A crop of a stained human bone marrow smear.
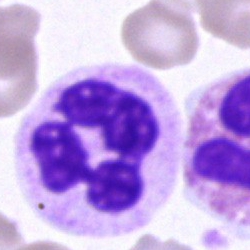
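Segmented neutrophil at the centre of the field. Checking the outline first, it is round and smooth. Next, the chromatin is dark purple and coarsely clumped, and no nucleoli are visible in the nucleus. Finally, the cytoplasm is abundant and pale lilac.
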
